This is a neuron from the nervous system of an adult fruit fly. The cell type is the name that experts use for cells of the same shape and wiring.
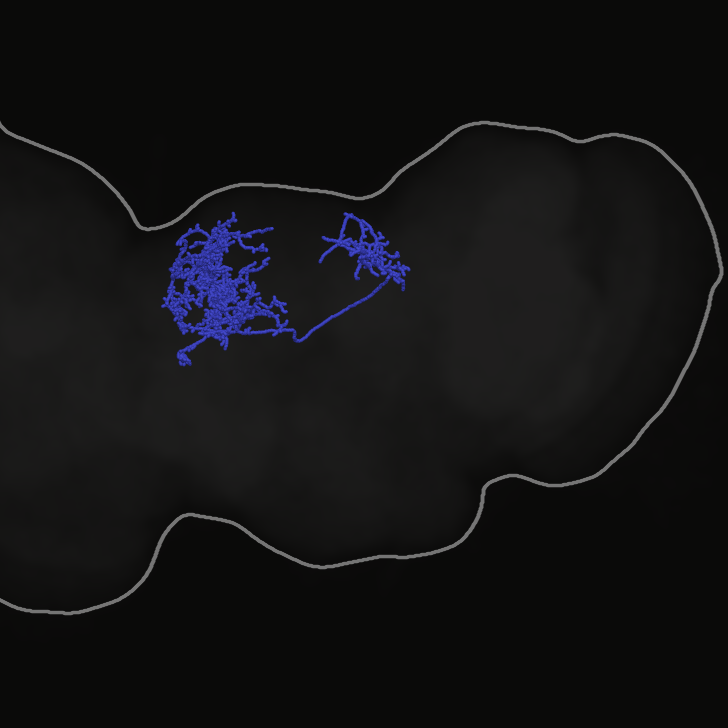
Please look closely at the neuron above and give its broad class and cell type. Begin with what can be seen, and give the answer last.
In this view it is wider than it is tall. This is a central-brain intrinsic neuron. Its cell type is SMP042.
